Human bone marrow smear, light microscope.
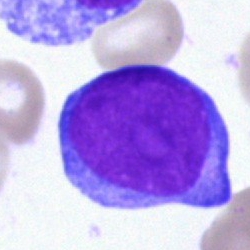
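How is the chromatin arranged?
It is finely granular and evenly spread.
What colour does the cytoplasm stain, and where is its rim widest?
It stains deep blue, and the rim is wider along the lower side of the cell than along the upper side.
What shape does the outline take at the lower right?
It forms a blunt pointed corner.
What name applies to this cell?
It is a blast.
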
